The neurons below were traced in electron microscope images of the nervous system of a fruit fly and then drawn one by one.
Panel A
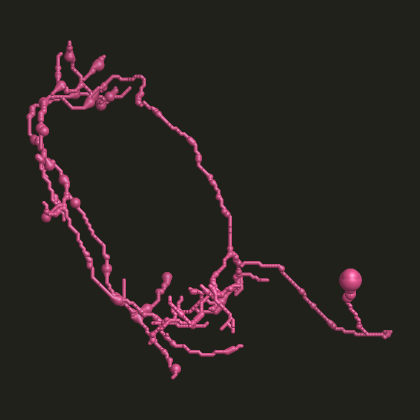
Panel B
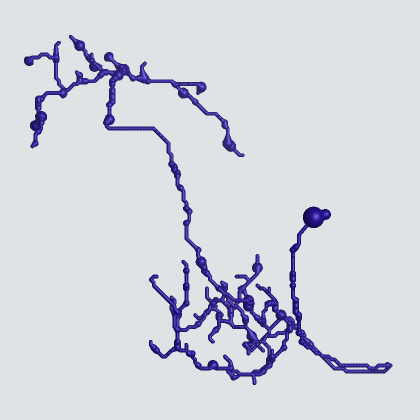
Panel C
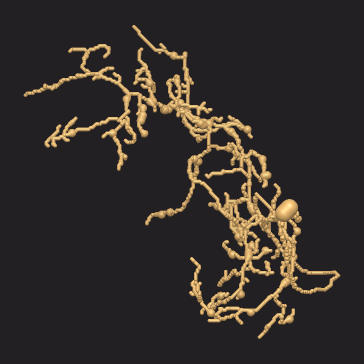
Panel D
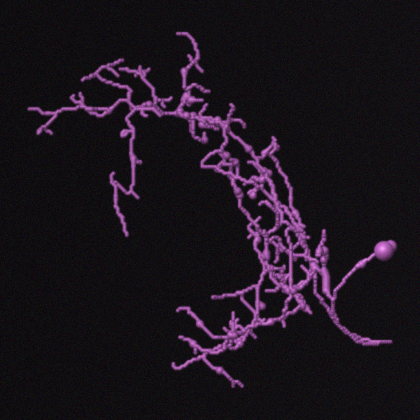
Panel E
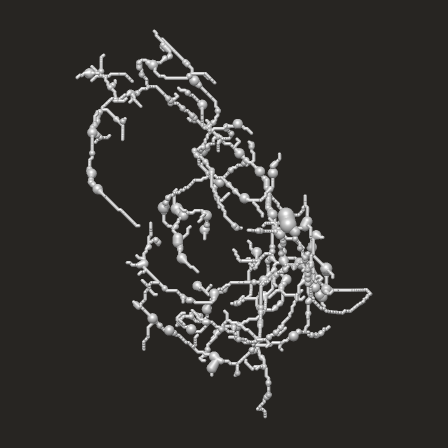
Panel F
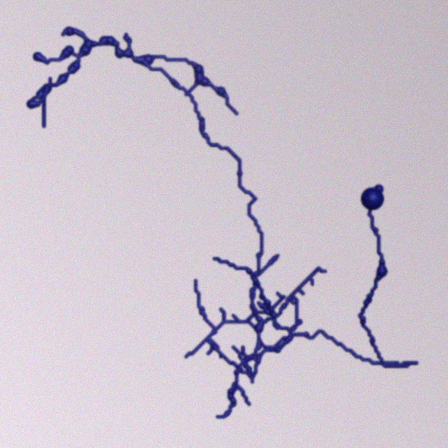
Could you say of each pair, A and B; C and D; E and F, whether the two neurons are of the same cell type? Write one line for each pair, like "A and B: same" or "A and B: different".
A and B: different
C and D: same
E and F: different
